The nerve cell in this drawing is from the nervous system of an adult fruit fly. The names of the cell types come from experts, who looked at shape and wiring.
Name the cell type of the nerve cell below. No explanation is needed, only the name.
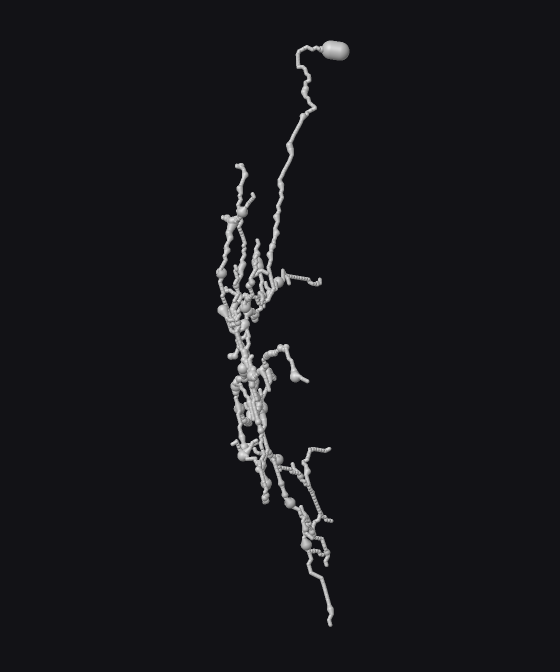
Cm12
